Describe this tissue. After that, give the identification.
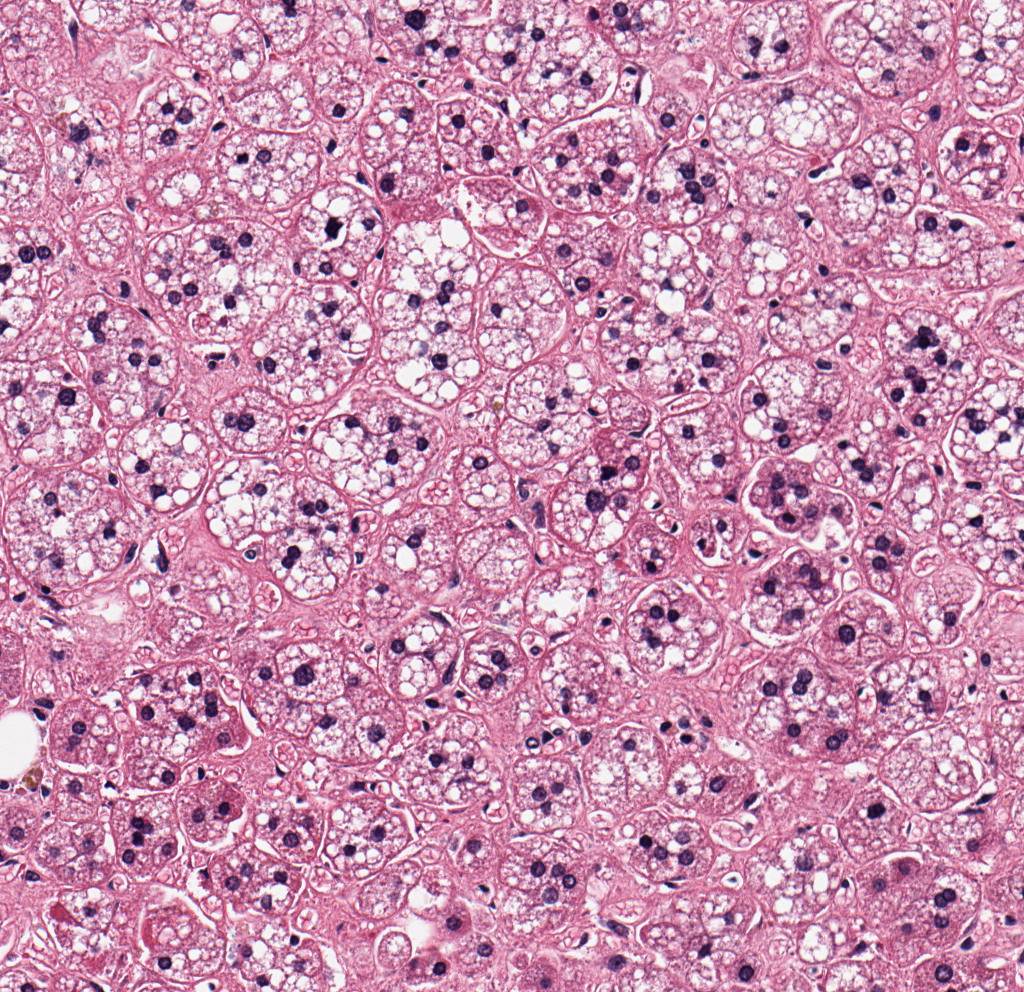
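Look at the nuclei first: small, round, darkly stained, mostly one to a cell. Some nests, particularly right of centre and lower down, hold cells whose cytoplasm is pinker and less vacuolated. The septa separating the nests are delicate and carry flattened spindle-shaped nuclei. No gland lumens turn up inside the nests. This is adrenal gland.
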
